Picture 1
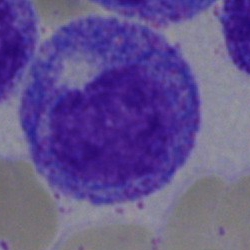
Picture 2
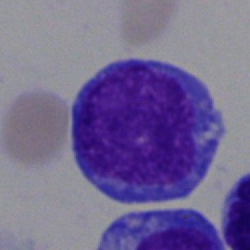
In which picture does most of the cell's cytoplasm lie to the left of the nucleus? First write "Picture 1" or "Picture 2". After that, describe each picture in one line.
Picture 1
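What picture 1 shows: The nucleus sits off-centre, toward the lower right of the cell.
What picture 2 shows: The nucleus sits toward the upper left, leaving the widest cytoplasm on the right and lower side.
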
